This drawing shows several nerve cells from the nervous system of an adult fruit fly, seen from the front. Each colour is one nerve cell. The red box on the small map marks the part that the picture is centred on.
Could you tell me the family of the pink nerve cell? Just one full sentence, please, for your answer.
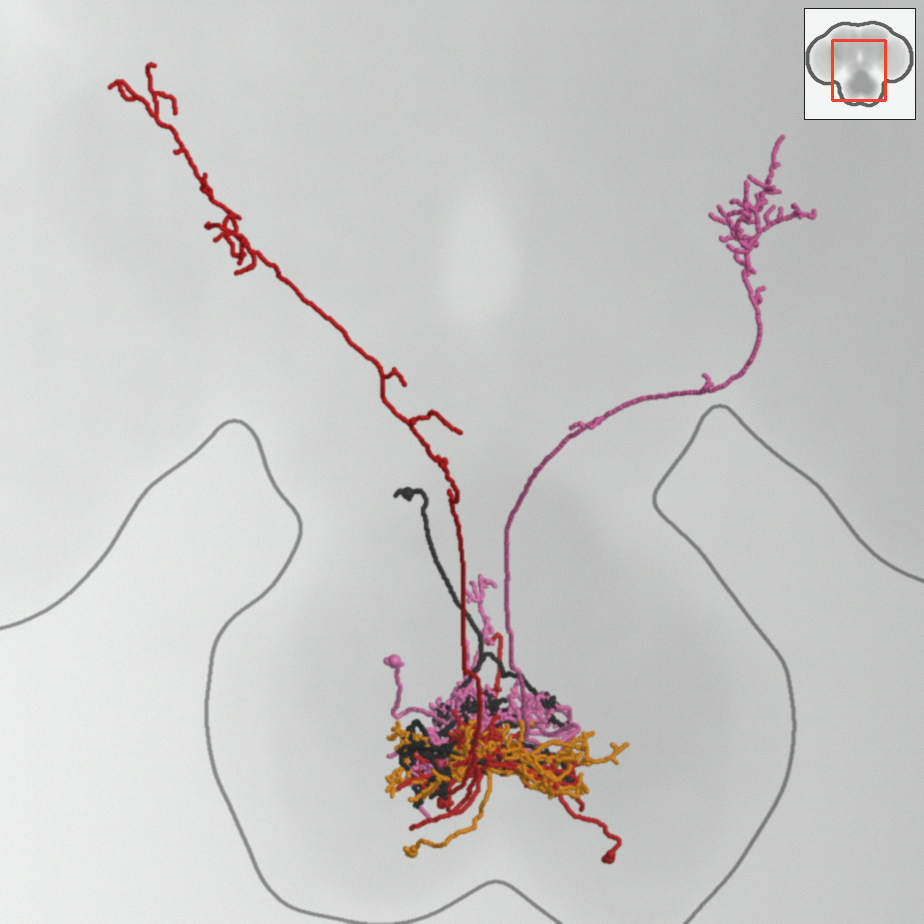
Family assignment for this nerve cell is hemilineage 08B.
